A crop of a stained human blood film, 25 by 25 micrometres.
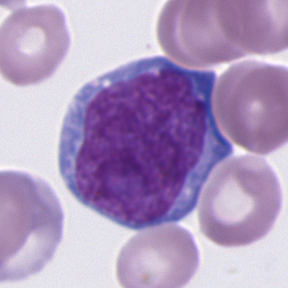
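Myeloblast showing a single oval nucleus with a slightly uneven margin, in which no distinct nucleolus can be seen. The cytoplasm is blue, deepest in tone along the outer edge of the cell, and no granules are visible in it.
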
